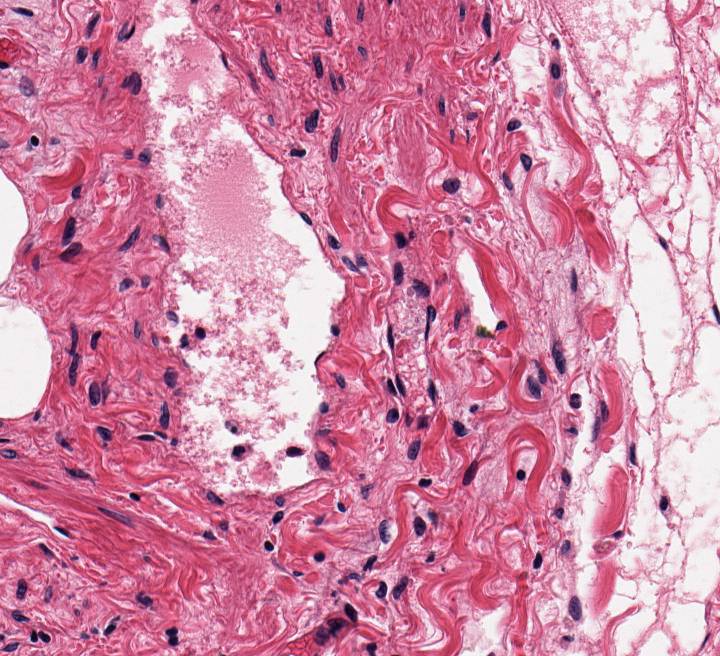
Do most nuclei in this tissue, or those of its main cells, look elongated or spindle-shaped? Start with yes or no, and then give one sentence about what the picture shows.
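Yes. Scattered between the bundles are dark, elongated, spindle-shaped fibroblast nuclei.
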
